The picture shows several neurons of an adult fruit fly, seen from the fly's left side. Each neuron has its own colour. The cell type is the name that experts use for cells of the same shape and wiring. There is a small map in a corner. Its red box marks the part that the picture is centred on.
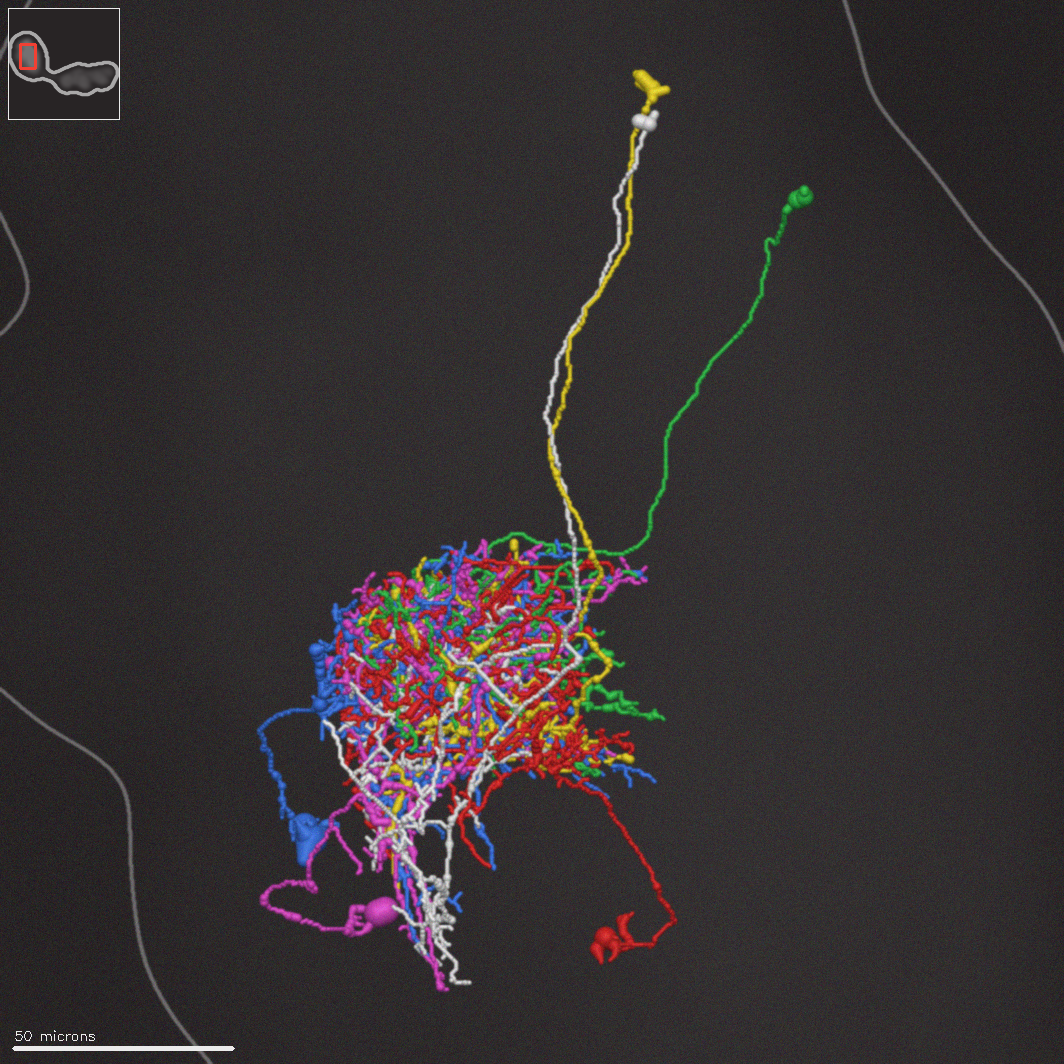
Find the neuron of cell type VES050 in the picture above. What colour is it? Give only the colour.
white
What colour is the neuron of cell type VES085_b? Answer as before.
magenta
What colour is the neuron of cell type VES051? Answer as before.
green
